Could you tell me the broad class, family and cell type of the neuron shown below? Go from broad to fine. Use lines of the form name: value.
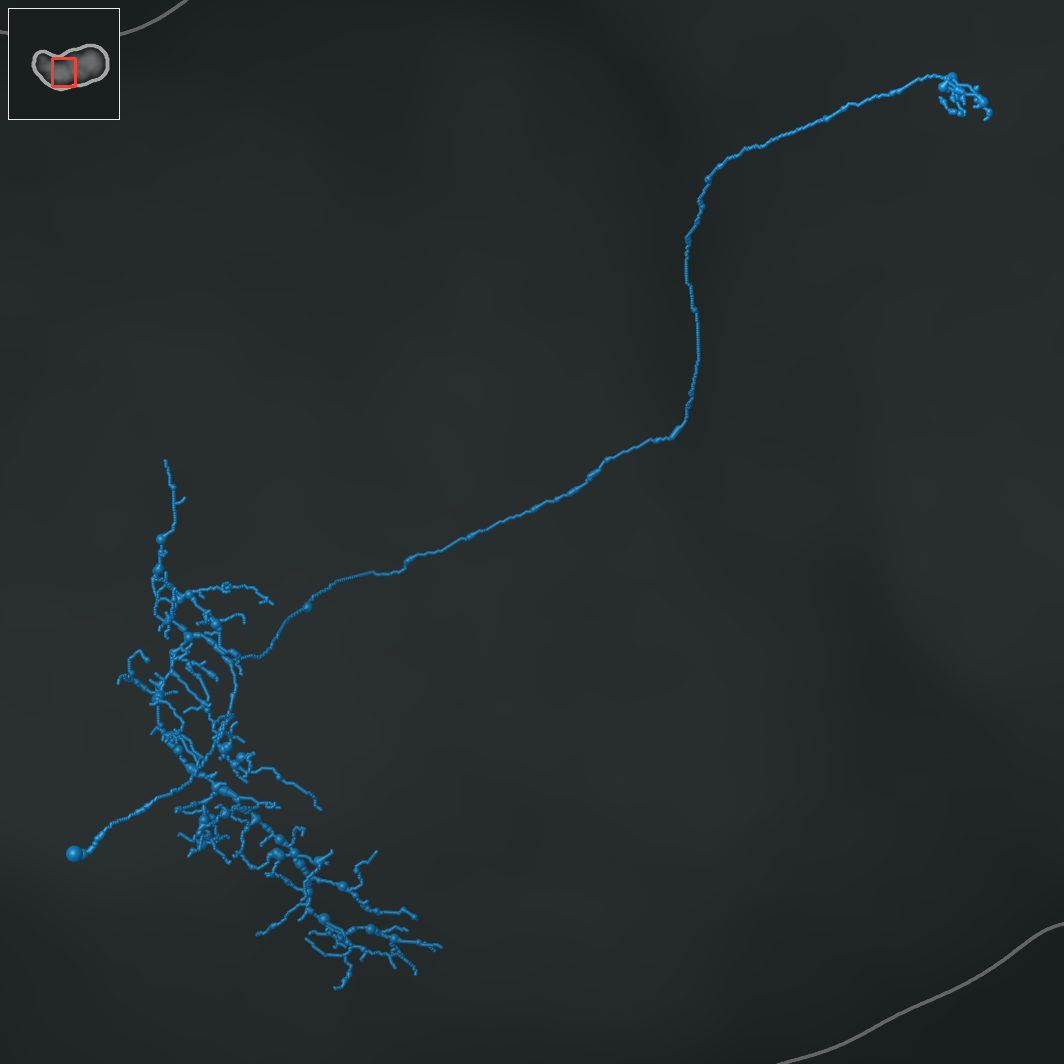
broad class: visual projection neuron
family: MeTu
cell type: MeTu3b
